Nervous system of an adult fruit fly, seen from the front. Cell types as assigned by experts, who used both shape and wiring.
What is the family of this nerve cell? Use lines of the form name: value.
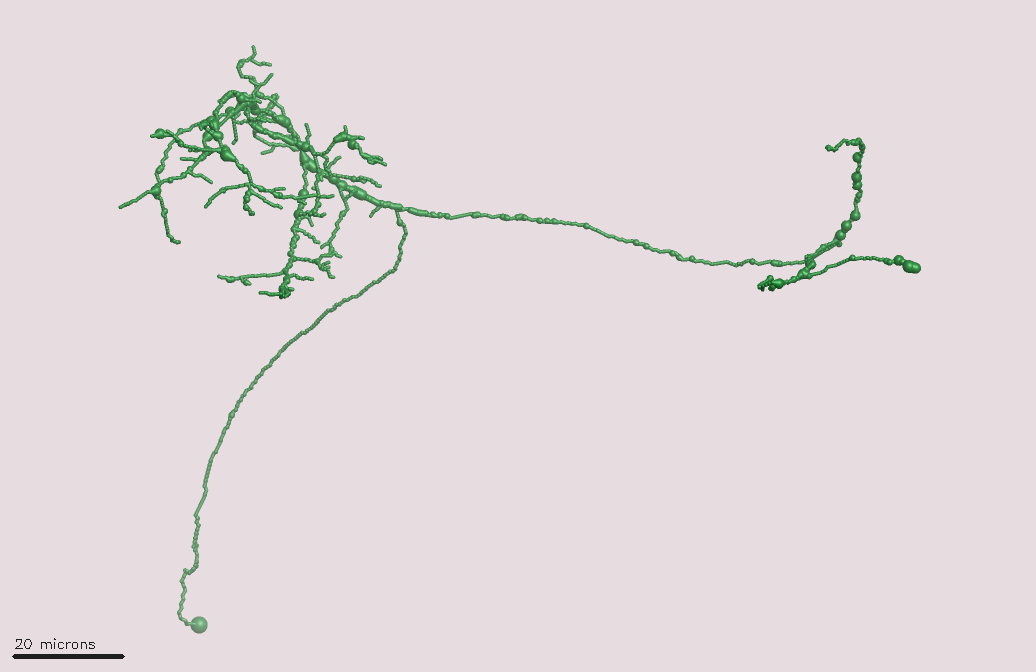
family: hemilineage 07B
